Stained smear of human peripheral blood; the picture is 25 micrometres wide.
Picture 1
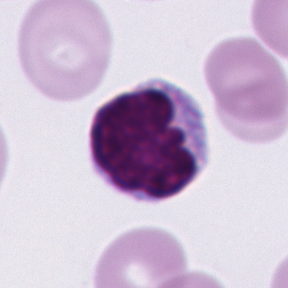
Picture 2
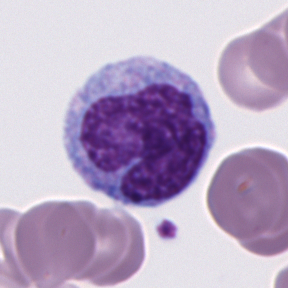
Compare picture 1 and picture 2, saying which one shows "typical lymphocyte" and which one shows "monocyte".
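Picture 1 is the typical lymphocyte, and picture 2 is the monocyte. Size is the first thing that separates them: the lymphocyte is about 11 micrometres across with a nucleus of about 9 micrometres, and the monocyte is about 13 micrometres across with a nucleus of about 11 micrometres.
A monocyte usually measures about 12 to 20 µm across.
The nucleus takes up about 70% of the lymphocyte's area but about 60% of the monocyte's.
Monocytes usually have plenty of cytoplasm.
In the lymphocyte, the nucleus has a notched, scalloped edge on its right side, where it faces the cytoplasm, and the chromatin is dark purple and coarsely clumped.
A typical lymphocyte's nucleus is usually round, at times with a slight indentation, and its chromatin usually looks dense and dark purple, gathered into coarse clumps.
The monocyte's nucleus is folded instead, with a cleft entering from its lower-left side, and it shows no distinct nucleoli.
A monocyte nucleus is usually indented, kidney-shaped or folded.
The lymphocyte's cytoplasm lies mostly as a crescent on the right side of the cell and is pale lilac-blue.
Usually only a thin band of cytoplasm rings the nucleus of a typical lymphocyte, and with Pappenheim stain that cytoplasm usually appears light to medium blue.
The monocyte's cytoplasm is a pale grey-blue. Both cells hold fine pinkish-purple granules in the cytoplasm, dust-like in the monocyte, and both outlines are roughly round. No clear vacuoles are seen in the monocyte's cytoplasm.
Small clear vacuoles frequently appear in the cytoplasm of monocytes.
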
